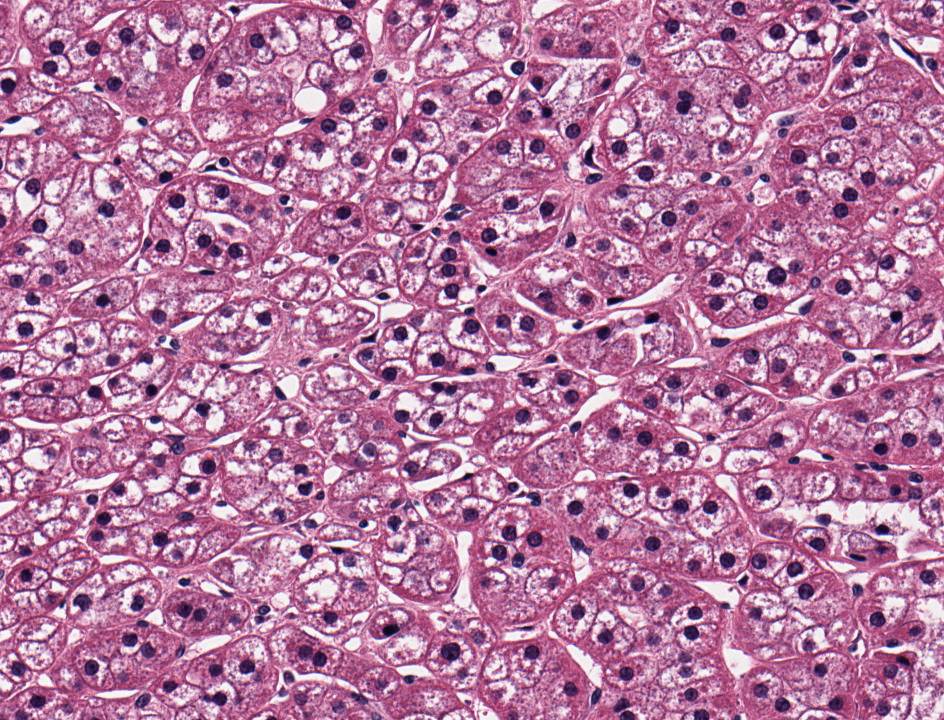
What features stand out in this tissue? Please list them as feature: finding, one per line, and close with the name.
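Cells: polygonal, sharply drawn pink borders
Cytoplasm: pale, finely vacuolated, pink granular strands between small clear spaces
Nuclei: fairly uniform in size and shape throughout
Septa: very thin, between nests, flattened elongated dark nuclei lining narrow vascular channels
Name: adrenal gland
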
